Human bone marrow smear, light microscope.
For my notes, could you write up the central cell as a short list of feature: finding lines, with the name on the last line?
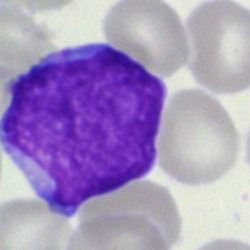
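Outline: angular, several straight sides, not a smooth circle
Nucleus: single unlobed mass filling nearly the whole cell
Cytoplasm: scant rim, widest at lower left
Vacuoles: none in the cytoplasm
Name: blast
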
